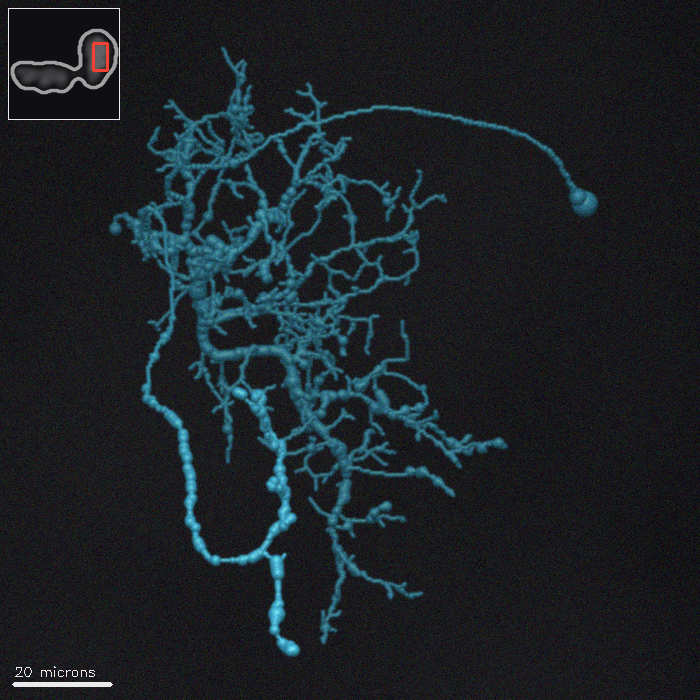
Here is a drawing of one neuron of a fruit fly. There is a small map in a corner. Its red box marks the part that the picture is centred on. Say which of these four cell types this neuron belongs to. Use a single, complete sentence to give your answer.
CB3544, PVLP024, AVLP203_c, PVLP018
Cell type CB3544 is what this neuron is.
